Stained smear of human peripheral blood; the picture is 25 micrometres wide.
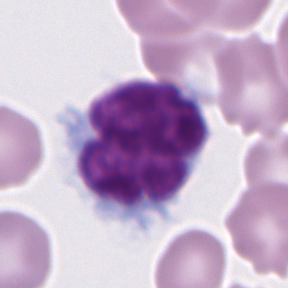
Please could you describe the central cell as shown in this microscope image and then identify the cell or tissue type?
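Look first at the edge of the cell: fine, hair-like pale blue projections reach out from its surface, clearest on the left and lower sides. Now move inward to the nucleus, about 11 micrometres across, whose dark purple chromatin is coarse and clumped. Around it there is only a narrow rim of cytoplasm, and that cytoplasm is pale grey-blue. Put together, this is a hairy cell.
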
